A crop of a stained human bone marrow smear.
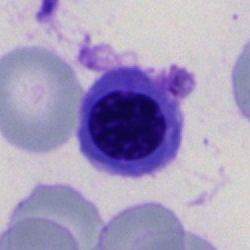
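Erythroblast, the central cell in a stained human bone marrow smear. Its chromatin is dark purple, clumped into coarse patches. A rim of cytoplasm runs all the way around the nucleus. The cytoplasm contains neither granules nor vacuoles.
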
